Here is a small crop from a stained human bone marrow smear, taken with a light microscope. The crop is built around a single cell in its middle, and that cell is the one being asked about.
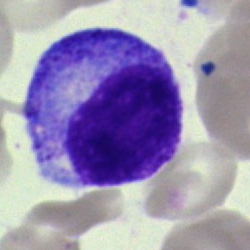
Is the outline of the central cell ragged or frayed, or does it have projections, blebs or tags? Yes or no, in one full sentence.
No, this cell has a smooth edge with no projections, blebs or tags.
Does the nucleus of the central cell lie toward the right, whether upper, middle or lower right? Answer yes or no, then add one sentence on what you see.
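Yes. The nucleus lies off-centre toward the right side of the cell.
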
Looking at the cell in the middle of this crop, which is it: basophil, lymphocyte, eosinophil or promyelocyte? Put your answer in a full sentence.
The cell at the central position in this crop is a promyelocyte.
